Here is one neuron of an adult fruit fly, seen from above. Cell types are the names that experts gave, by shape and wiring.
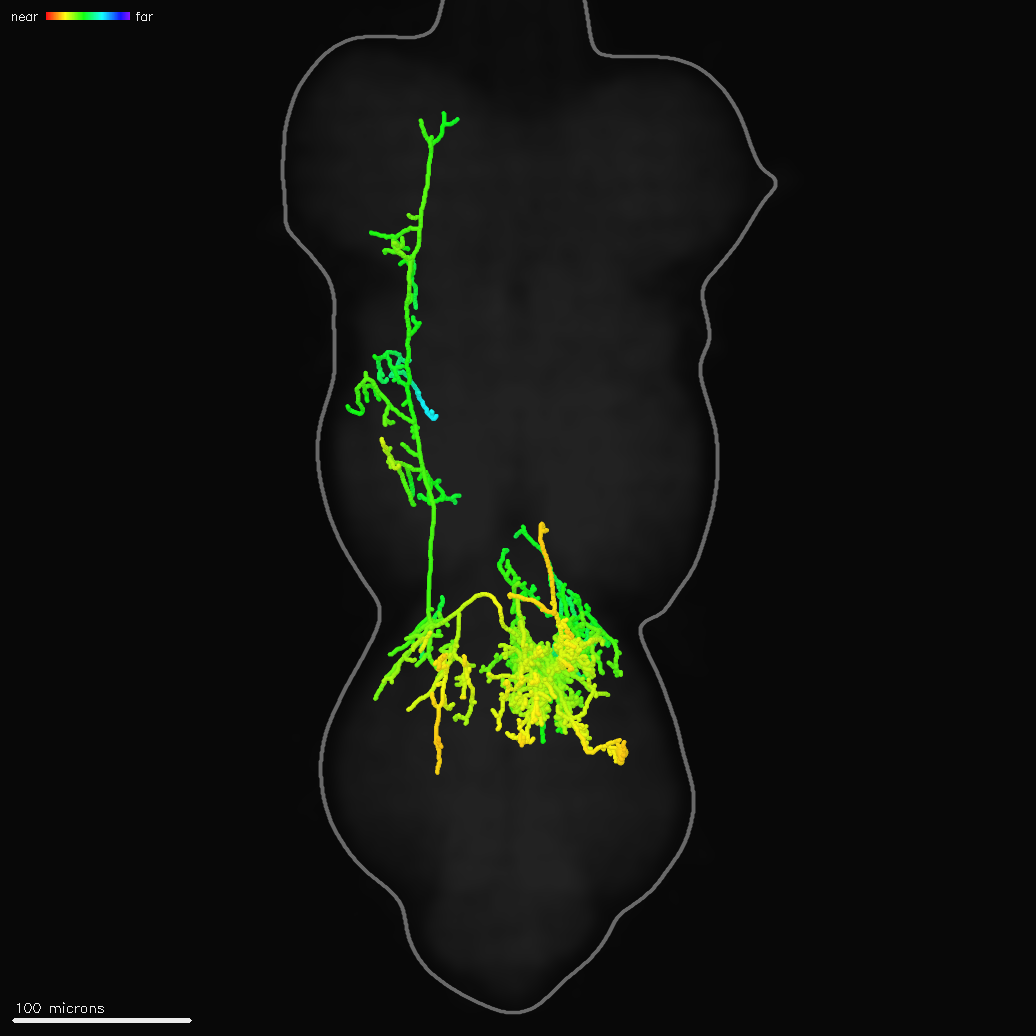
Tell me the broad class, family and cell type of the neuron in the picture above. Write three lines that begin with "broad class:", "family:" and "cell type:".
broad class: nerve-cord intrinsic neuron
family: hemilineage 18B
cell type: IN18B009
